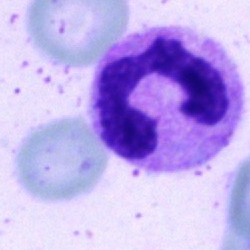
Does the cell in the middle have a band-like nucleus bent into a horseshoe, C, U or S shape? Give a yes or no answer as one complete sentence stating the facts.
Yes, in this cell the nucleus is a bent band with no separate lobes.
